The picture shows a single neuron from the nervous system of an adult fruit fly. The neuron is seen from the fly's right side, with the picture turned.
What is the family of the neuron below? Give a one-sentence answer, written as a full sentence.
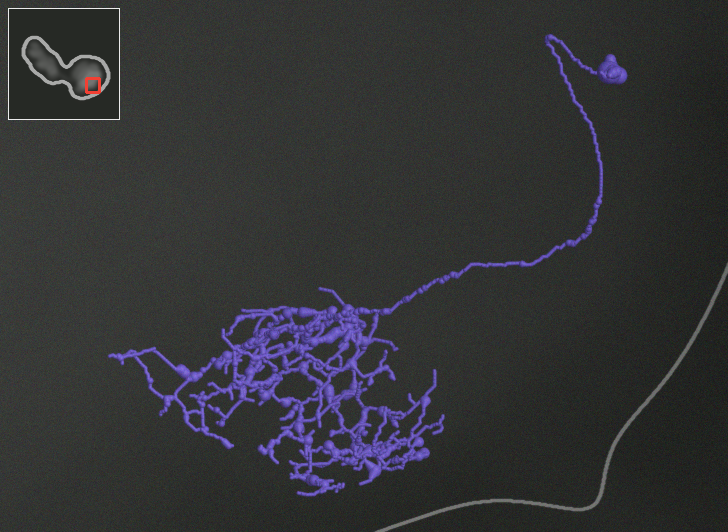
The family designation of this neuron is hemilineage VLPl4_anterior.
